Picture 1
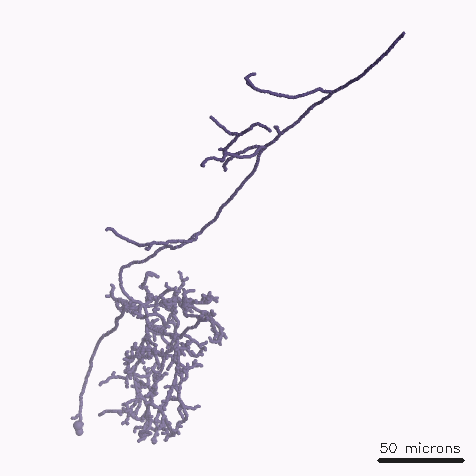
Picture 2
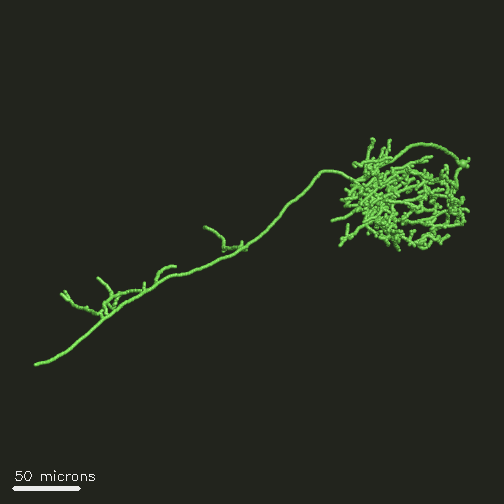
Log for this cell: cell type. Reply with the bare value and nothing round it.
ANXXX094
